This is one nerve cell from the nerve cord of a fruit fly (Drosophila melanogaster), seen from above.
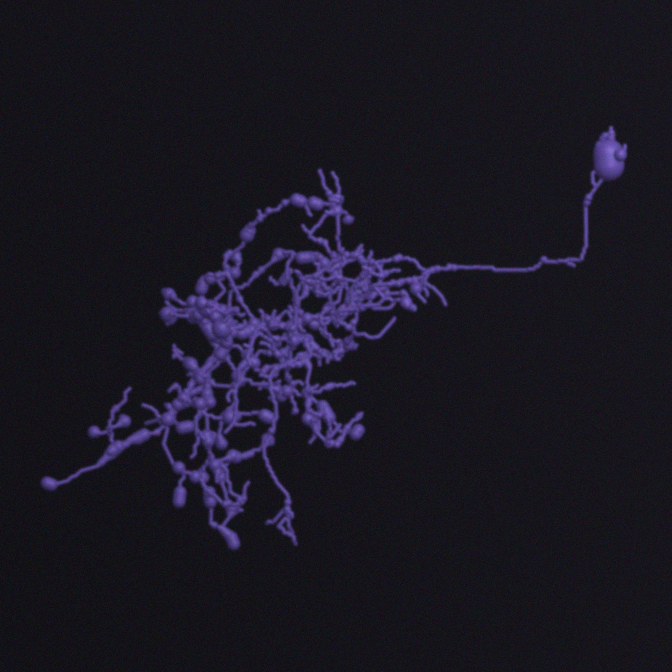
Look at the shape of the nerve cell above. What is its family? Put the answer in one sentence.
The family is hemilineage 13B.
